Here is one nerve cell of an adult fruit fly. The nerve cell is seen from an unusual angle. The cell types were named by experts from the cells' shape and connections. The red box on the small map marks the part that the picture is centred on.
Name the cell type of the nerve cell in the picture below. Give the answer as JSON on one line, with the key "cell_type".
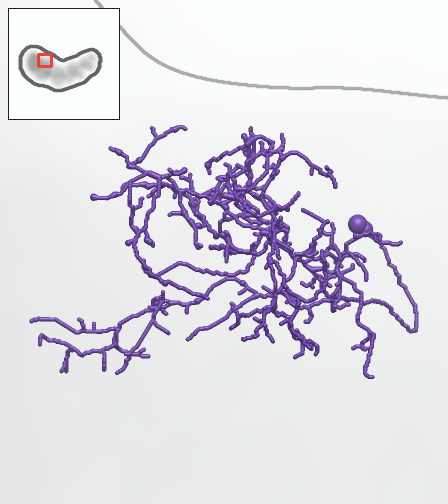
{"cell_type": "CB4150"}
